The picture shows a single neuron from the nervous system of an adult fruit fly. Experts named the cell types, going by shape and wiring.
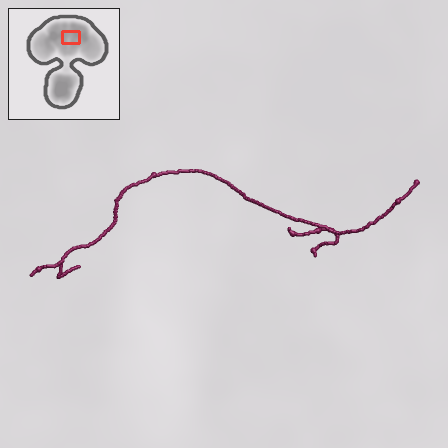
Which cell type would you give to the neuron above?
ORN_VM4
